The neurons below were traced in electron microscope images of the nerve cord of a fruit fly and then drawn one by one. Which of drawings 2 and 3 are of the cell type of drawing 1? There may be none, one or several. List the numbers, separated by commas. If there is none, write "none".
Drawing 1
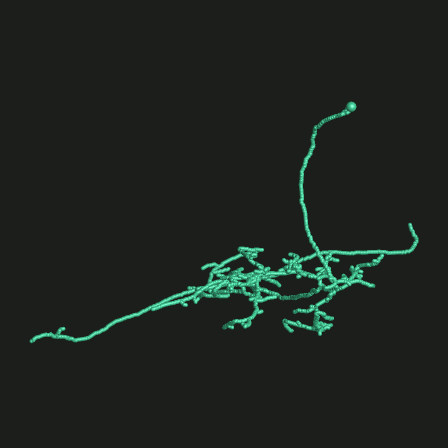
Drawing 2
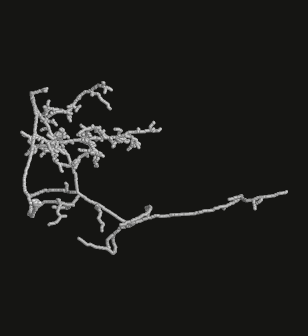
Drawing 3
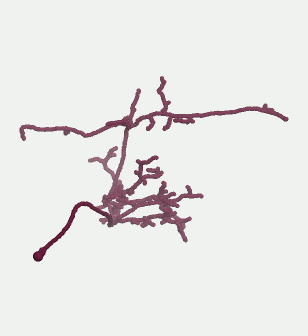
3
